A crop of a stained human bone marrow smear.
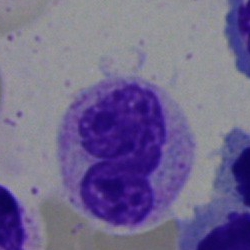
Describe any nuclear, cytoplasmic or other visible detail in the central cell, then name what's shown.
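The outline looks round to me. The chromatin strikes me as dark purple and coarsely clumped. Around the nucleus runs a moderate rim of pale lilac cytoplasm, and I can't find any vacuoles in it. So this is a band neutrophil.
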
